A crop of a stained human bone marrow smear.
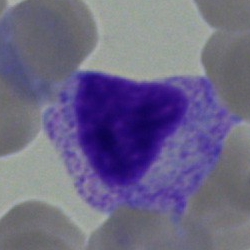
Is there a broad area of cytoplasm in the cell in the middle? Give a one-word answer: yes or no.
Yes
